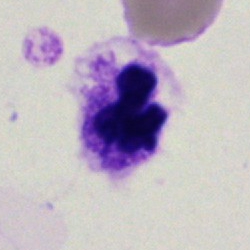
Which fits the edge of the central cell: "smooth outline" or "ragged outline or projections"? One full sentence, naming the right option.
In outline, this cell is rough rather than smooth and even.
